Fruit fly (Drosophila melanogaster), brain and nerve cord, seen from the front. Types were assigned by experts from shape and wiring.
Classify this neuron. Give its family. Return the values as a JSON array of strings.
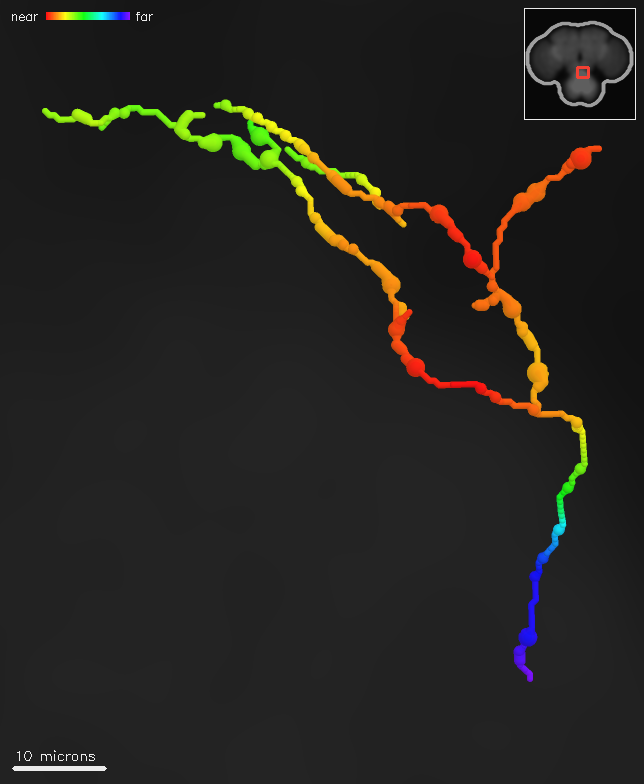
["class mechanosensory"]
